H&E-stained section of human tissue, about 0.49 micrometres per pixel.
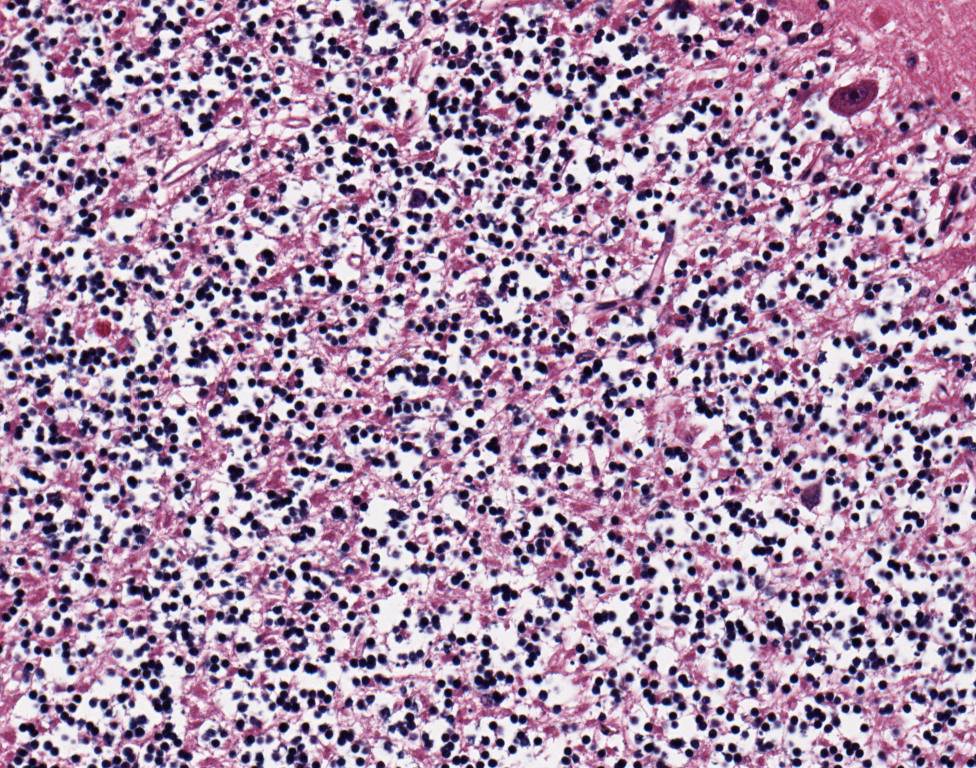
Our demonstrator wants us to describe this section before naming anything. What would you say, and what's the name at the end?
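Small, round, very dark nuclei crowd almost the whole field, spread fairly evenly throughout. Around these nuclei almost no cytoplasm is visible. Pink, wispy fibrillary strands run in many directions between them. A few scattered cells are larger and paler purple than the surrounding small dark nuclei. The section is cerebellum.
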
